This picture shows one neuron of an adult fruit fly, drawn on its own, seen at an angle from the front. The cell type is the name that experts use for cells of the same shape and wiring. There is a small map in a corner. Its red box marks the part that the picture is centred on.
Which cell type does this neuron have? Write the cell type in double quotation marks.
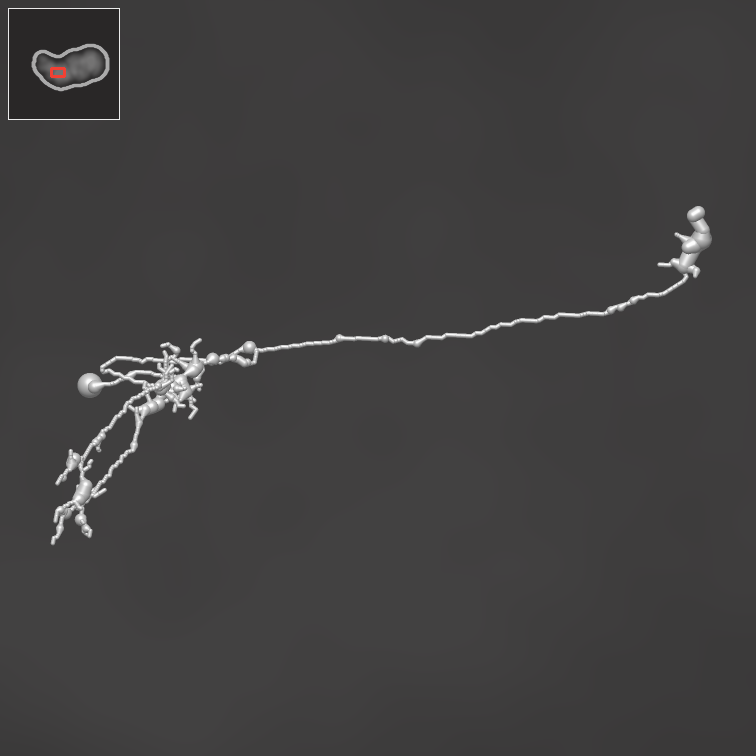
"T2a"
